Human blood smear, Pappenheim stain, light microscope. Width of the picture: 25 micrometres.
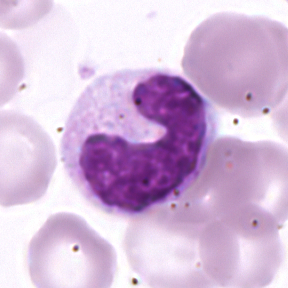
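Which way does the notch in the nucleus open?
Toward the left side of the cell.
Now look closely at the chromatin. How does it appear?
Mottled, with paler streaks running through darker purple areas.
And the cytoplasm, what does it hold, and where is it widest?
Only fine, faint, dust-like granules, and its widest band lies on the upper left.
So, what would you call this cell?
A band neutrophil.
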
